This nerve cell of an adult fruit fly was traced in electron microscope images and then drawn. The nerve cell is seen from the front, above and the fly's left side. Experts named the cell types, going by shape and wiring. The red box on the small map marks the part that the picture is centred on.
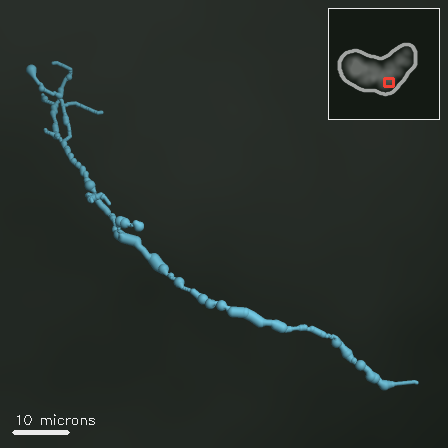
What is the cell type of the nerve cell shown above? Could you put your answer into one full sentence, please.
The nerve cell here falls under cell type SNta41.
